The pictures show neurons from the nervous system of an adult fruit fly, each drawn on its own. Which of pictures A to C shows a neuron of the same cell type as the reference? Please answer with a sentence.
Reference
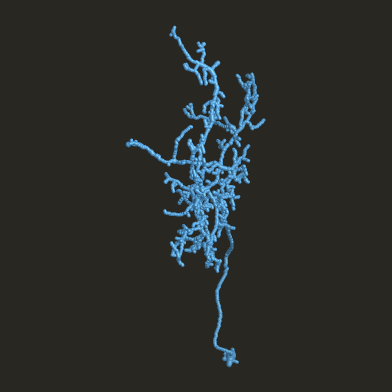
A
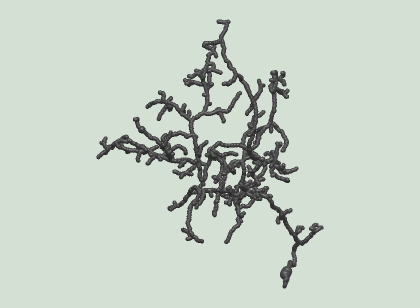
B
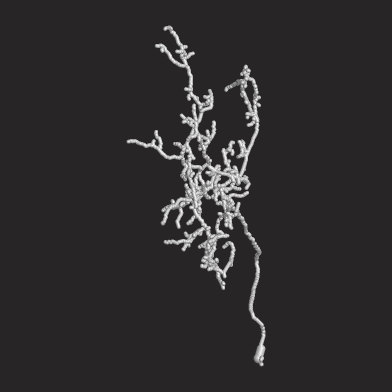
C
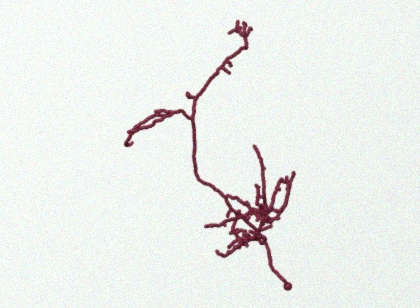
The neuron in picture B is of the same cell type.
